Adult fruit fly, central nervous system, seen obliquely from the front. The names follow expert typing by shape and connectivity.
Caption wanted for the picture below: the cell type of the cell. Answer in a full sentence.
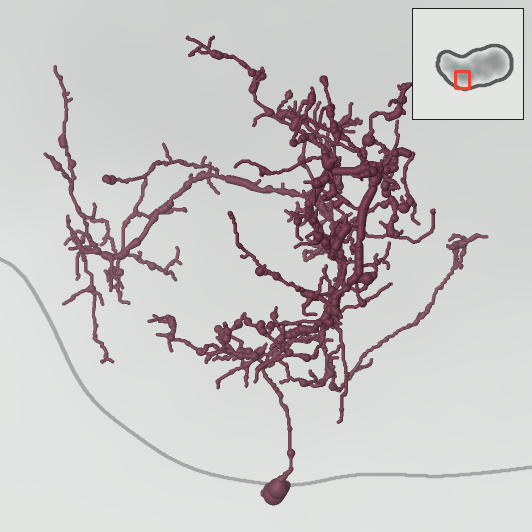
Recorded: The cell type is IN13A015.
